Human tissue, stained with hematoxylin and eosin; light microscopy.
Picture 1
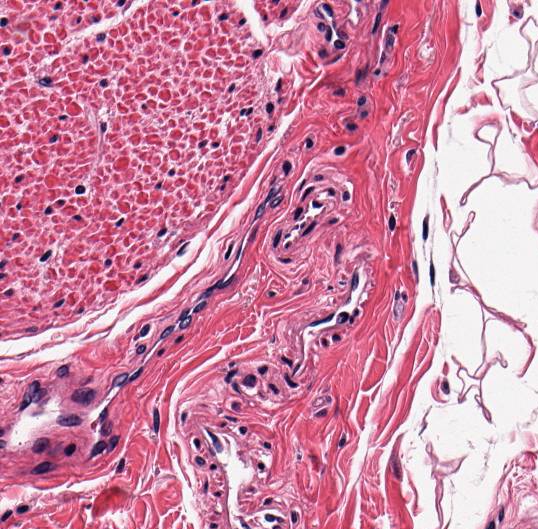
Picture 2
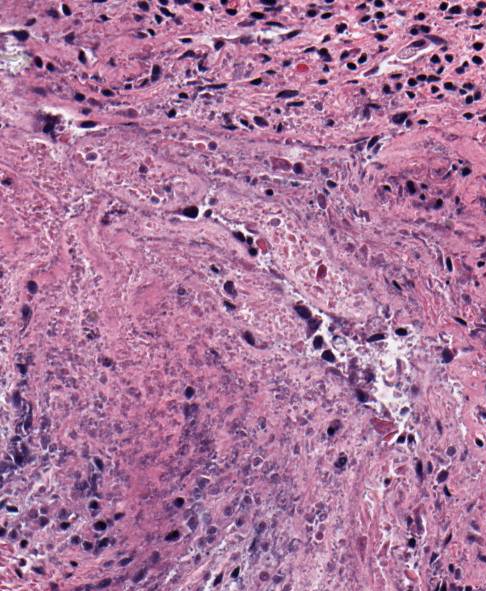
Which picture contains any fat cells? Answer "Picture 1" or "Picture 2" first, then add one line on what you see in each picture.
Picture 1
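What picture 1 shows: Adipose tissue with empty clear spaces divided by thin membranes lies along the right edge of the field.
What picture 2 shows: No fat cells are seen in the field.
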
